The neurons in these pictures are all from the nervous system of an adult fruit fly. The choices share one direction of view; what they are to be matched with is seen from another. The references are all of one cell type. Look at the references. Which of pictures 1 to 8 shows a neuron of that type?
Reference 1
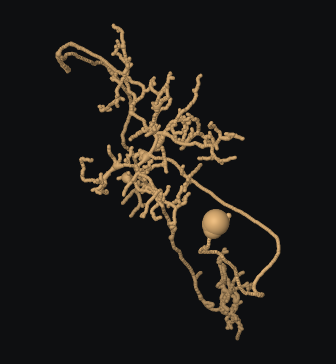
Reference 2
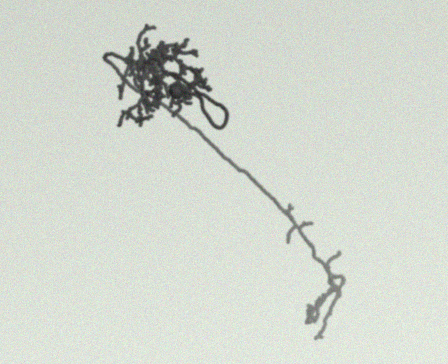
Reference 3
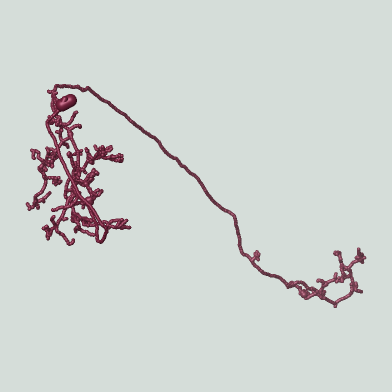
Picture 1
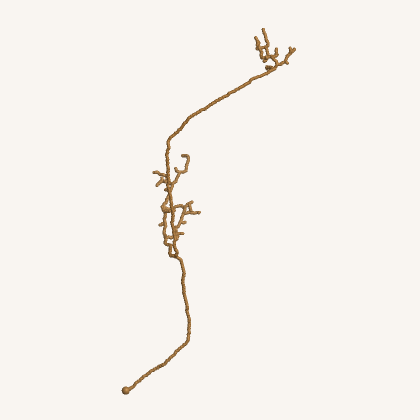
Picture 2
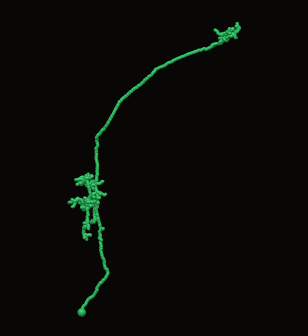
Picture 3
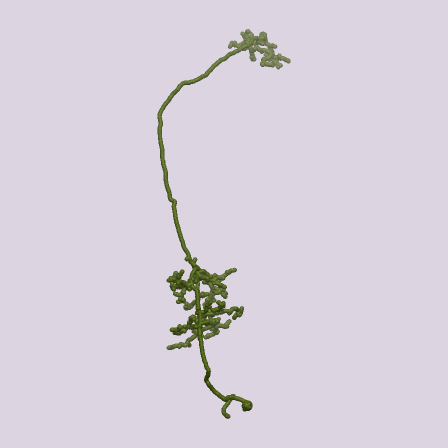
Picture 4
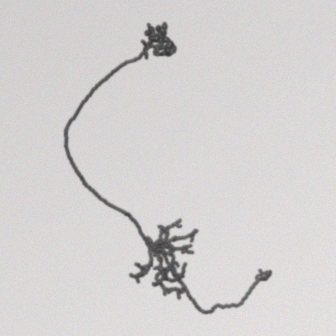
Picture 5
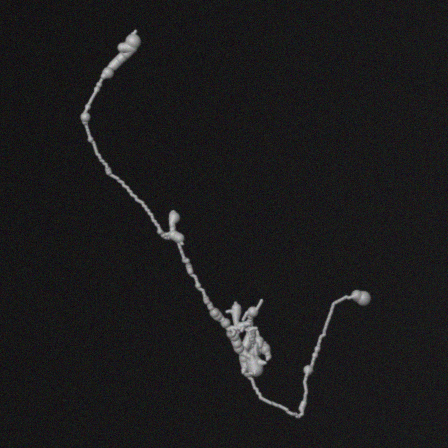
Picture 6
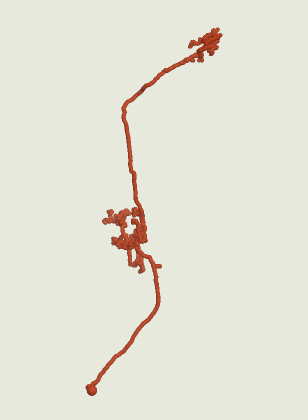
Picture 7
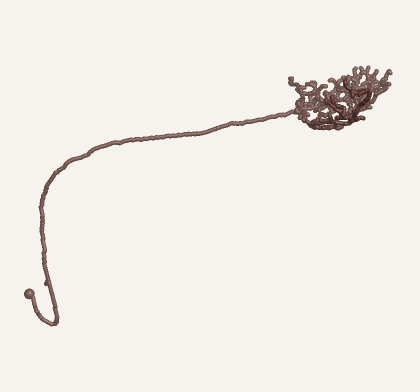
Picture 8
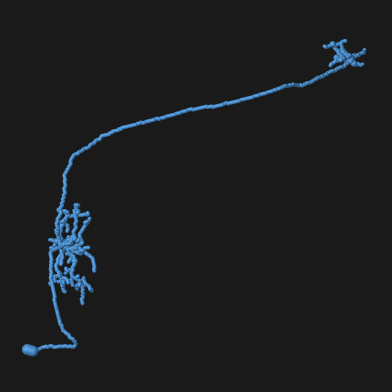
Picture 8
